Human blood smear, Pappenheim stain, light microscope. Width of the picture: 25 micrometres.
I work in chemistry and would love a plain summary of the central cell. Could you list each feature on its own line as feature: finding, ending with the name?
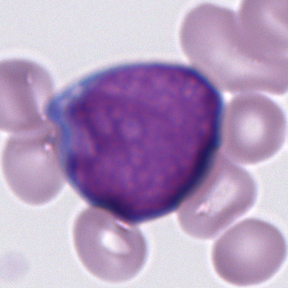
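Nucleus: single unlobed mass
Extent: nucleus fills almost whole cell
Cytoplasm: thin blue rim
Rim: widest at left edge
Size: cell about 15 micrometres across
Name: myeloblast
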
